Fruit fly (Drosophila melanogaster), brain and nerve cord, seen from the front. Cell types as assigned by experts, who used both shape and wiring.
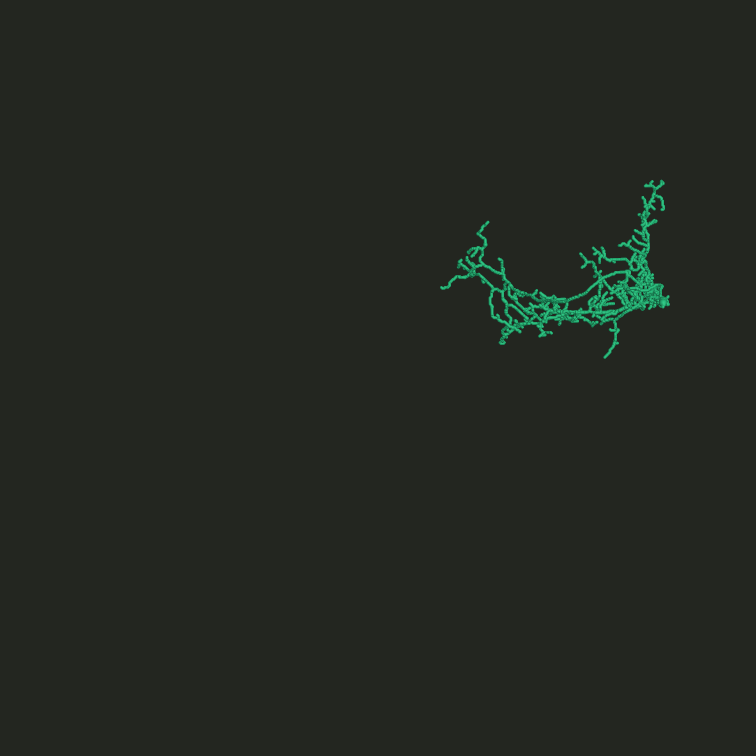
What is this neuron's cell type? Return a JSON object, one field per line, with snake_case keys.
{
 "cell_type": "PLP056"
}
